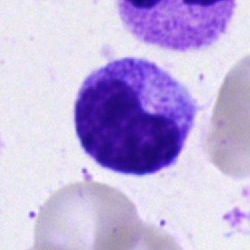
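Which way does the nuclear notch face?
Toward the upper right.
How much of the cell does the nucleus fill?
Most of it.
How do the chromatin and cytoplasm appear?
The chromatin is dense and dark purple; the cytoplasm is pale lilac.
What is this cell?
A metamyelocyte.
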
